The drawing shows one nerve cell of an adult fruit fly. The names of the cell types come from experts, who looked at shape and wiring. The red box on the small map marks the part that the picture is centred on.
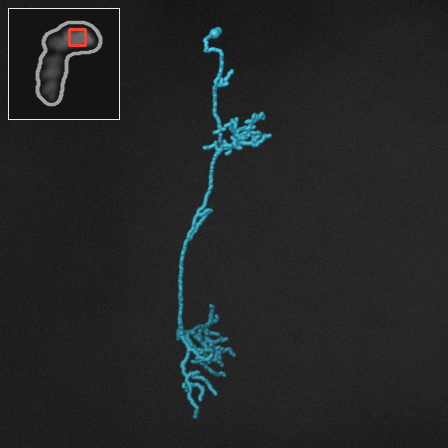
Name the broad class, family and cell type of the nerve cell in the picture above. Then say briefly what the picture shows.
It is an optic-lobe intrinsic neuron. Its family is TmY. Its cell type is TmY17. Its cell body lies at the top of the picture. As drawn here it is more than twice as tall as it is wide.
